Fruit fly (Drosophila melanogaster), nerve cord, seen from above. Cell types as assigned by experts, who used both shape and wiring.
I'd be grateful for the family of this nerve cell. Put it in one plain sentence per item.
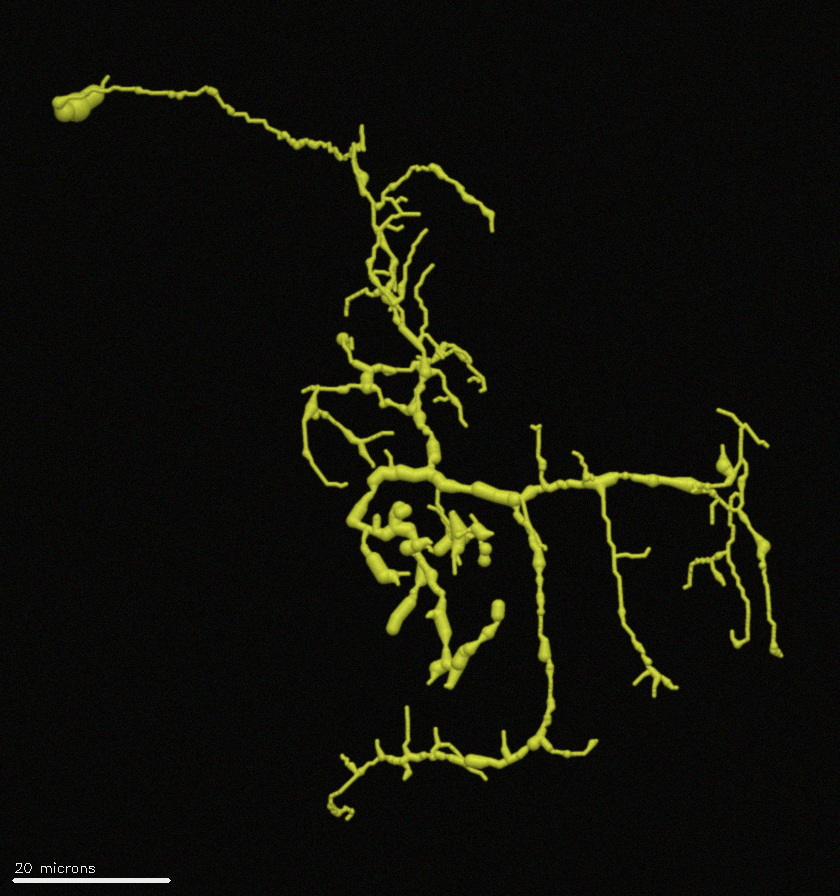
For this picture: The family is hemilineage 03B.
